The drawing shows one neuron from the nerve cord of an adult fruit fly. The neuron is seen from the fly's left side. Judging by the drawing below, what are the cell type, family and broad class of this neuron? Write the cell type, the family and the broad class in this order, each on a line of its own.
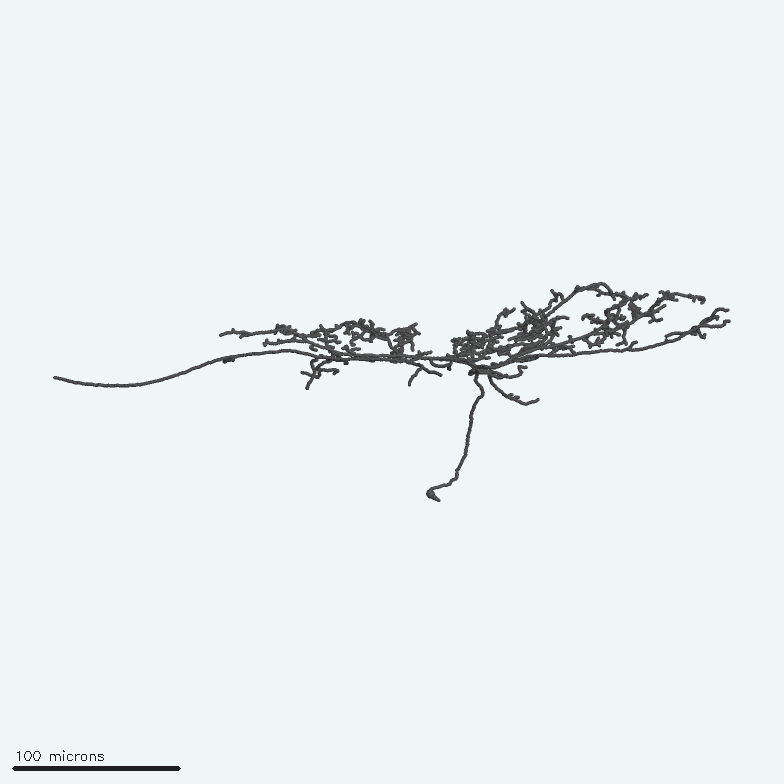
AN07B021
hemilineage 07B
ascending neuron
